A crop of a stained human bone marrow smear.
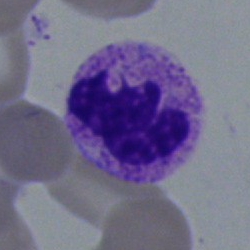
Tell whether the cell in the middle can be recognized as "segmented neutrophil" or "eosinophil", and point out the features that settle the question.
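The cell is a segmented neutrophil rather than an eosinophil. The deciding item is the granules: those filling the cytoplasm are fine and purple.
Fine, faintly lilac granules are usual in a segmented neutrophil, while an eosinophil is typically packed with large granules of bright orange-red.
Remaining items: the outline is round and smooth; the nucleus is curved and lobed, with a deep notch entering from the top; and the chromatin is dense, dark purple and clumped.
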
